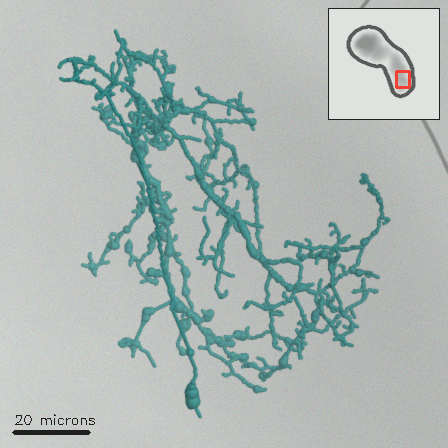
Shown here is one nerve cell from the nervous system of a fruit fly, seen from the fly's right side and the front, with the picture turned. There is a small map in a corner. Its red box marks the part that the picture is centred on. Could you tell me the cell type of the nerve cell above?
IN12B024_b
